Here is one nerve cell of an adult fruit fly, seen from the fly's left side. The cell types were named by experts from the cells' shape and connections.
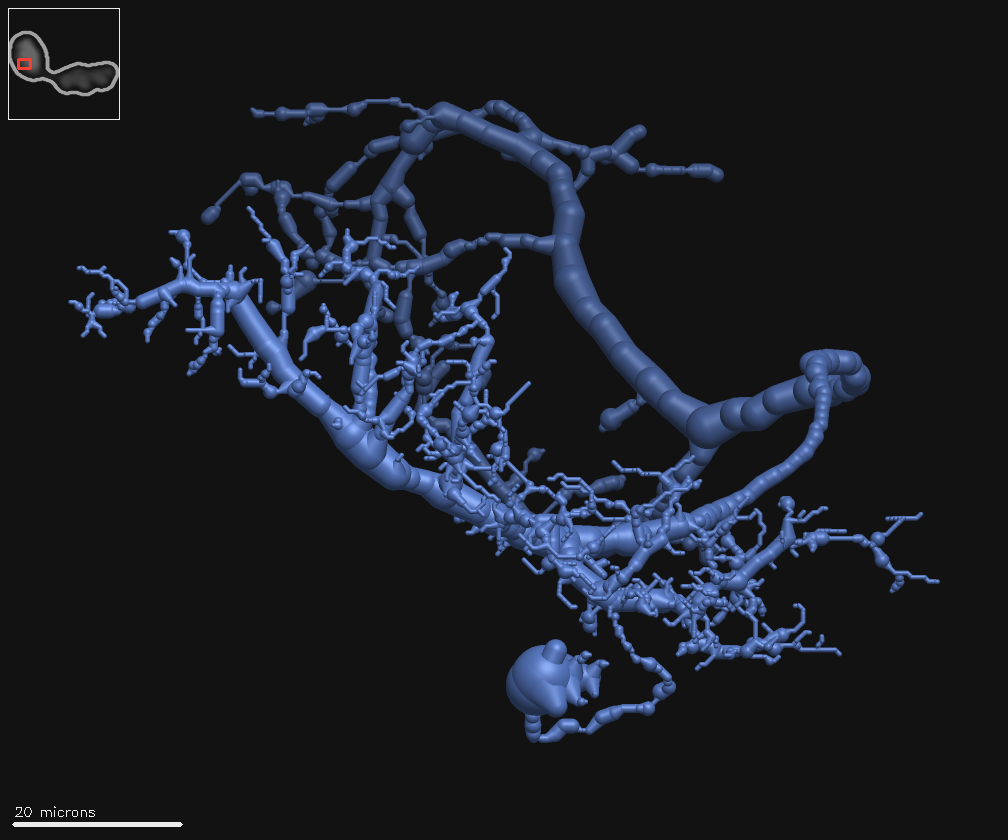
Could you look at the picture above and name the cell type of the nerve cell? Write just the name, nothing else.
SAD107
